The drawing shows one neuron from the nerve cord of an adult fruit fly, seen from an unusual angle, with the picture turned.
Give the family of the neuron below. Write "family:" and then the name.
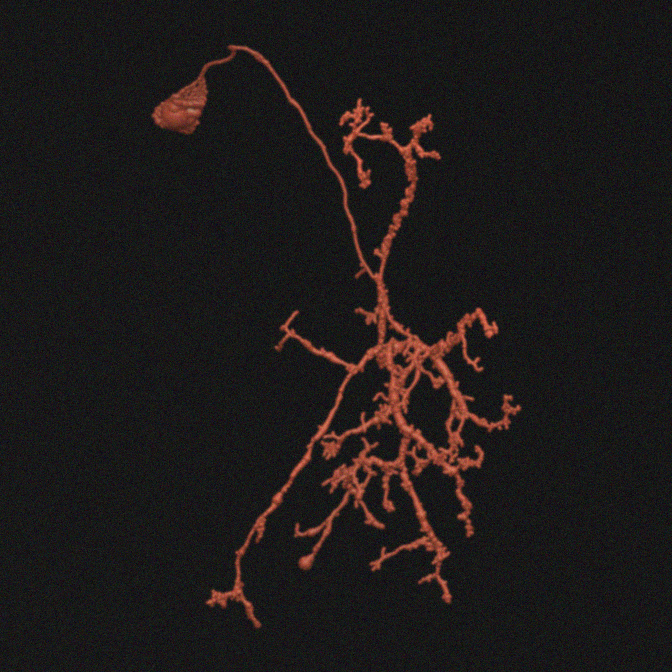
family: hemilineage 13B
